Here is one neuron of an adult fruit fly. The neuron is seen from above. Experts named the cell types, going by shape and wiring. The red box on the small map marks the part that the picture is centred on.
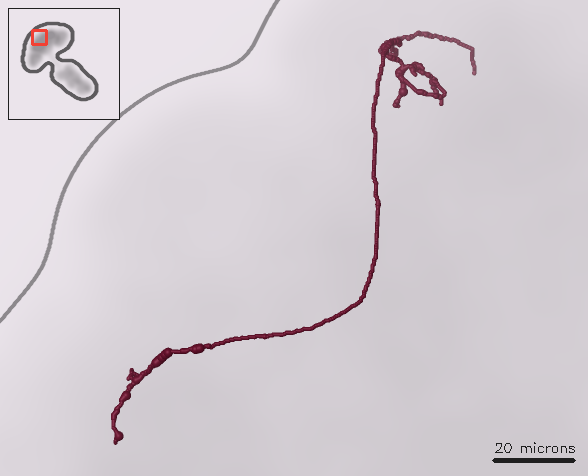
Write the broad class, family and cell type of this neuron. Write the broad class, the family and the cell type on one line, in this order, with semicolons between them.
sensory neuron entering the brain; class olfactory; ORN_DC1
